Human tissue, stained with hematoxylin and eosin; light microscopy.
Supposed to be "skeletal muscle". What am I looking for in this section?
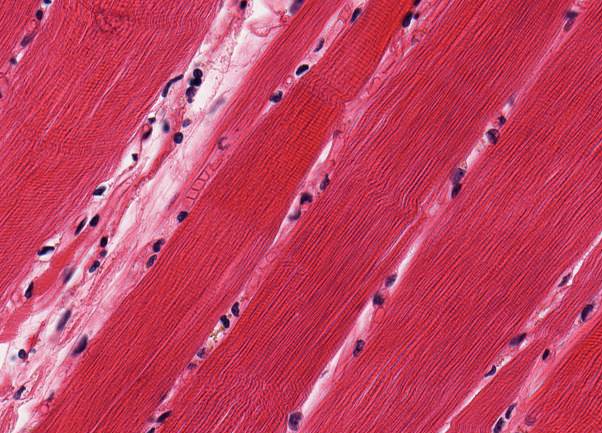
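This is skeletal muscle, and nothing seen here goes against it. Long parallel fibres run diagonally across the whole field, from lower left to upper right.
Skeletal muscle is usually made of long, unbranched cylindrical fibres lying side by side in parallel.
Fine transverse cross-striations run across the fibres.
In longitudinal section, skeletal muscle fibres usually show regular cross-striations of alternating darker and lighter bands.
The fibre nuclei are flattened and sit at the edges of the fibres, not in their centres.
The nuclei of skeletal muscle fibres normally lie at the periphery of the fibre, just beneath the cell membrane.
The fibre cytoplasm stains deep red with eosin.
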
